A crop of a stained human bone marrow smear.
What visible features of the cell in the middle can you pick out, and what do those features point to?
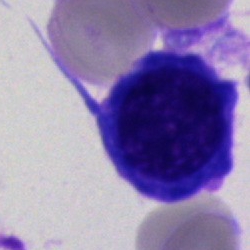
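The cell in the middle is roughly round, with a bumpy, irregular margin along its right side. Its nucleus fills most of the cell, so only a narrow rim of cytoplasm remains. From the upper-left edge, a long, thin, tapering strand runs toward the upper left. No granules can be seen in the cytoplasm. The cell is an erythroblast.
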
